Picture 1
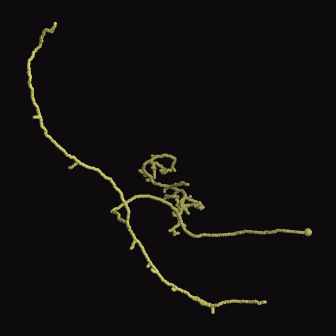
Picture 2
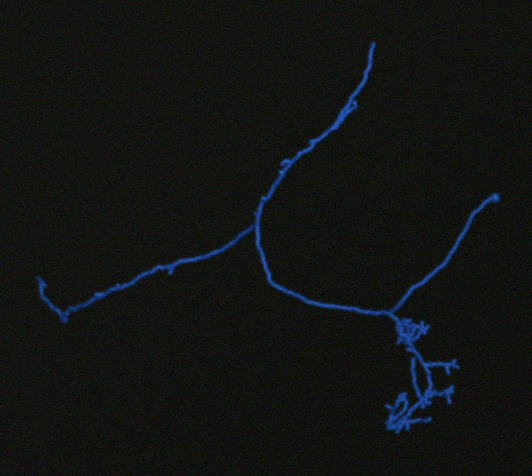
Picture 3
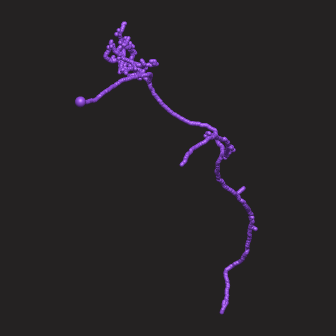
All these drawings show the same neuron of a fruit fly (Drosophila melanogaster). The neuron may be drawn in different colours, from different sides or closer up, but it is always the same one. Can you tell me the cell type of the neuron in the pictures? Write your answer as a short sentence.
The cell type is VES037.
